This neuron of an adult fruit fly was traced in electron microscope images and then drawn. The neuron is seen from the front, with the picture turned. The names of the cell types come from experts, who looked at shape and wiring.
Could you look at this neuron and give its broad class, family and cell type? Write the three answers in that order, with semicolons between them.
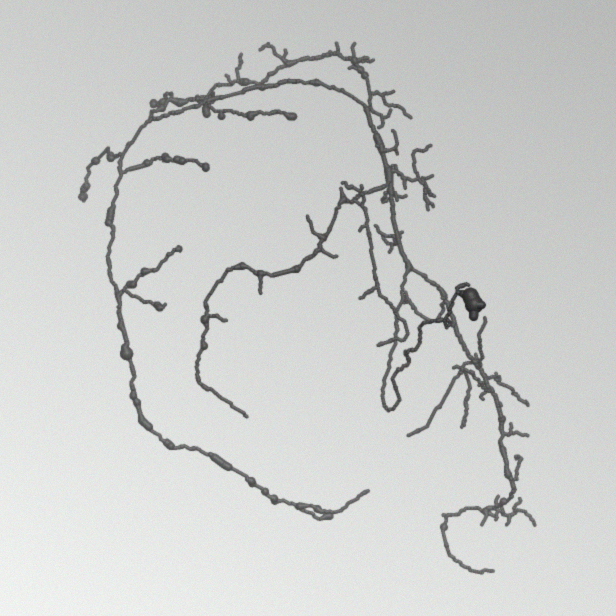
nerve-cord intrinsic neuron; hemilineage 08A; IN08A036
